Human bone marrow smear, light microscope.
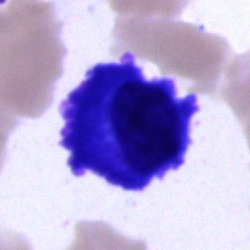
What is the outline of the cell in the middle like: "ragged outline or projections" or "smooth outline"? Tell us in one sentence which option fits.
In outline, this cell is rough rather than smooth and even.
